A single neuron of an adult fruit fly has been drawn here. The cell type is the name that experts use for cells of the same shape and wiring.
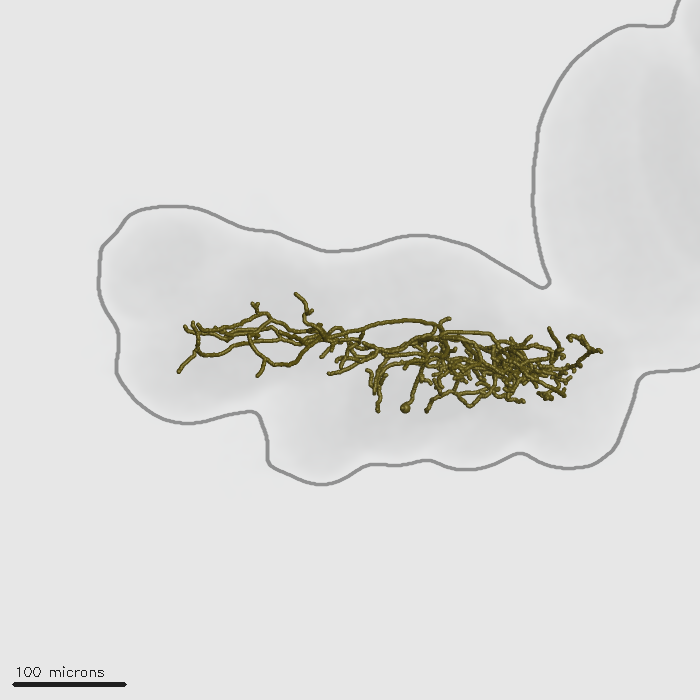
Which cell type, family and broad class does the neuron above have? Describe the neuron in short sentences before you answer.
The cell body is in the middle of the picture. From left to right in the picture it spans about 400 microns. Dozens of branch ends can be seen. It is of cell type IN12A021_c. Its family is hemilineage 12A. This is a nerve-cord intrinsic neuron.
